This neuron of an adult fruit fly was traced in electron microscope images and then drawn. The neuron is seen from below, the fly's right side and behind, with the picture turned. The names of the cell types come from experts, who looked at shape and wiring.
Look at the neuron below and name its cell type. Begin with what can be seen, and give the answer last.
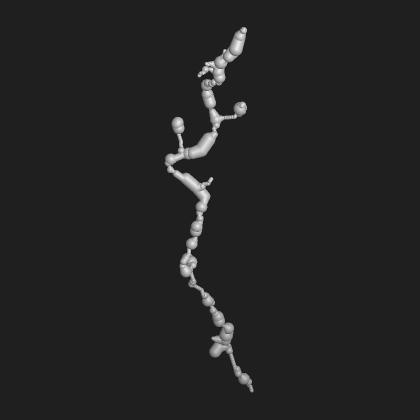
The drawing shows no cell body. It has a dozen or fewer branch ends. Its broad class is sensory neuron entering the brain. The cell type is JO-EV2.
